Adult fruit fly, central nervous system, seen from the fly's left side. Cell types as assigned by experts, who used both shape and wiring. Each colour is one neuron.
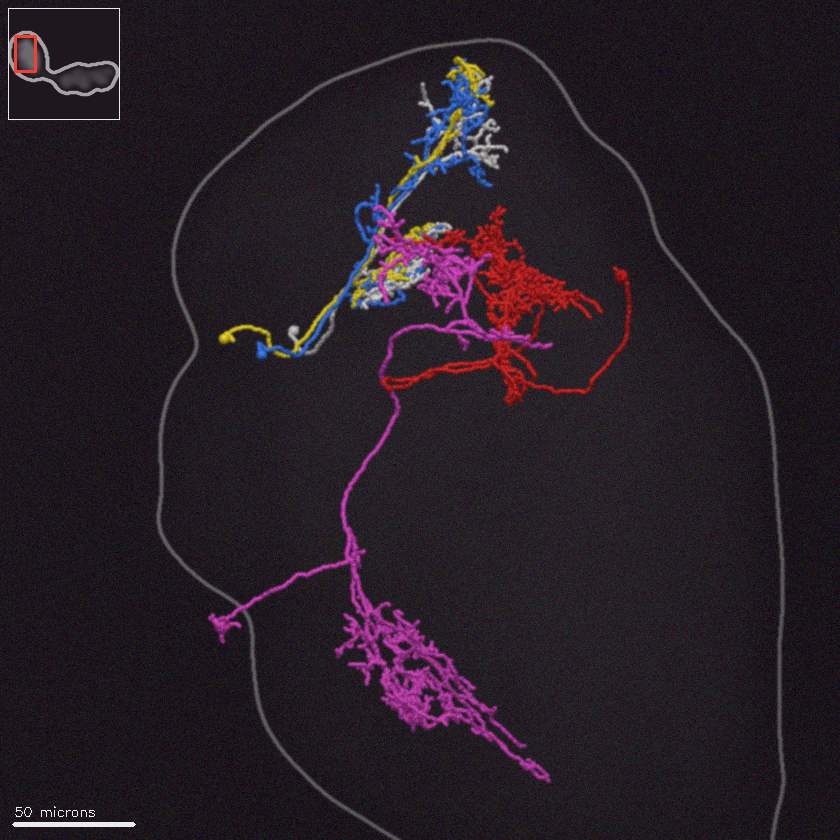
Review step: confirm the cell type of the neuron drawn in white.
FB8G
